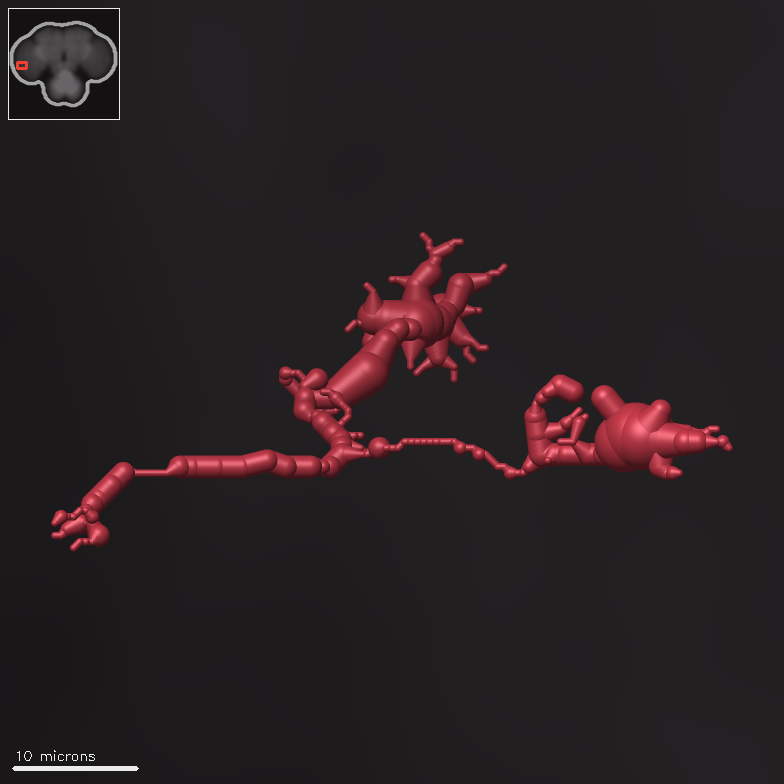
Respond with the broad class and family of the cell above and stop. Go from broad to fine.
optic-lobe intrinsic neuron; T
